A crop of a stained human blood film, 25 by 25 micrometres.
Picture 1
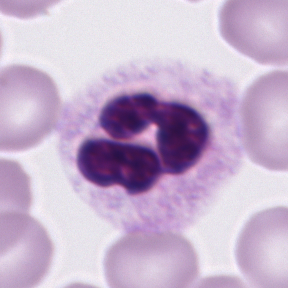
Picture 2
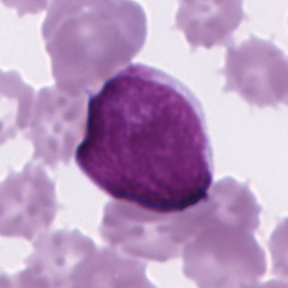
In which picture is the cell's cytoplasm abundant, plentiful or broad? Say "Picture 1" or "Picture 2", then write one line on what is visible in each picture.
Picture 1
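In picture 1: A wide rim of pale pinkish cytoplasm surrounds the nucleus.
In picture 2: The cytoplasm forms only a thin rim around the nucleus.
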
